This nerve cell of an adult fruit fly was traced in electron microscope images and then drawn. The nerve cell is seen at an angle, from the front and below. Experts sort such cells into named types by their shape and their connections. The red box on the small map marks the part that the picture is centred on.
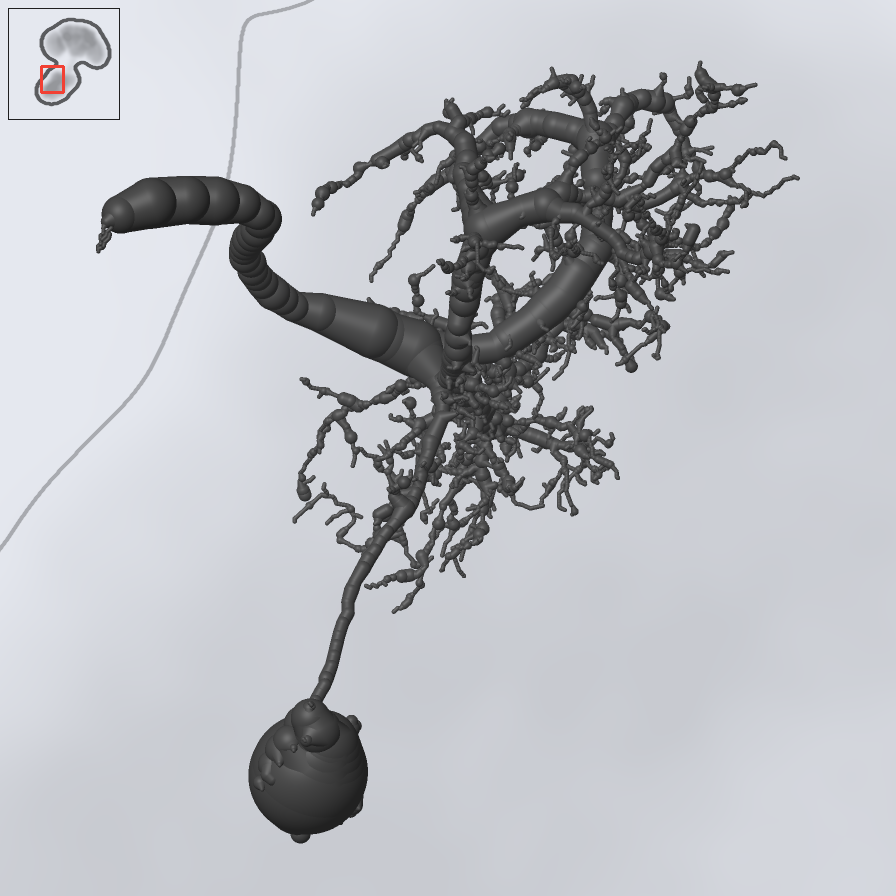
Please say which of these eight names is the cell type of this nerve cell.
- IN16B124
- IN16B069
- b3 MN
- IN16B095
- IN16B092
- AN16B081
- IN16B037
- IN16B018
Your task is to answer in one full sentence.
The single nerve cell here is of type b3 MN.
